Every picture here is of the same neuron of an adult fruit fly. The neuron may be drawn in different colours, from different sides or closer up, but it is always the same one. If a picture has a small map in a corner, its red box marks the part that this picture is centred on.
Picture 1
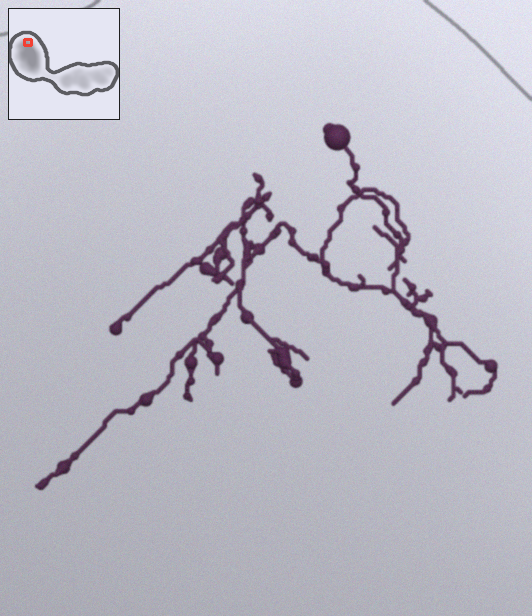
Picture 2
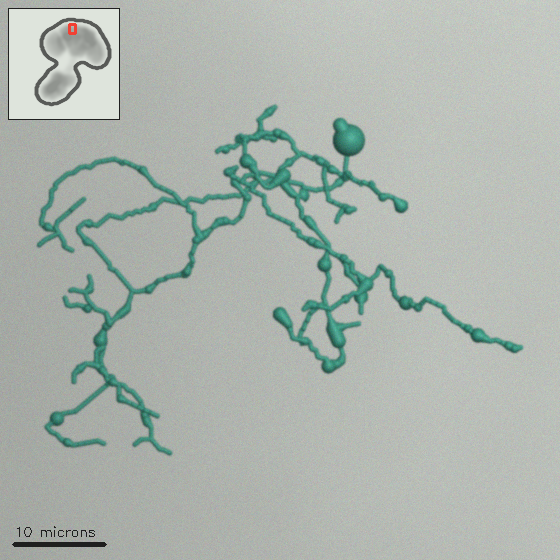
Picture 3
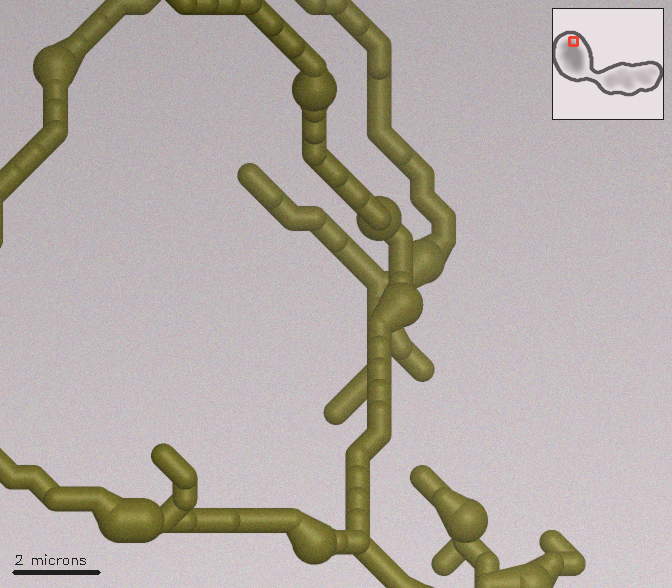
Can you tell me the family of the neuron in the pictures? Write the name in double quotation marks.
"hemilineage SLPpm2"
